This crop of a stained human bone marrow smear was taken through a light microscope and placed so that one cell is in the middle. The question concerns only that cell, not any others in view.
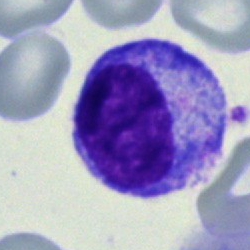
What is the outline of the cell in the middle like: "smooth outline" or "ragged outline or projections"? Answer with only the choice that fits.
Smooth outline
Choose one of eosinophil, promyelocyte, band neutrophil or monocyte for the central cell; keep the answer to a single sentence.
As for the cell in the middle, it is a promyelocyte.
